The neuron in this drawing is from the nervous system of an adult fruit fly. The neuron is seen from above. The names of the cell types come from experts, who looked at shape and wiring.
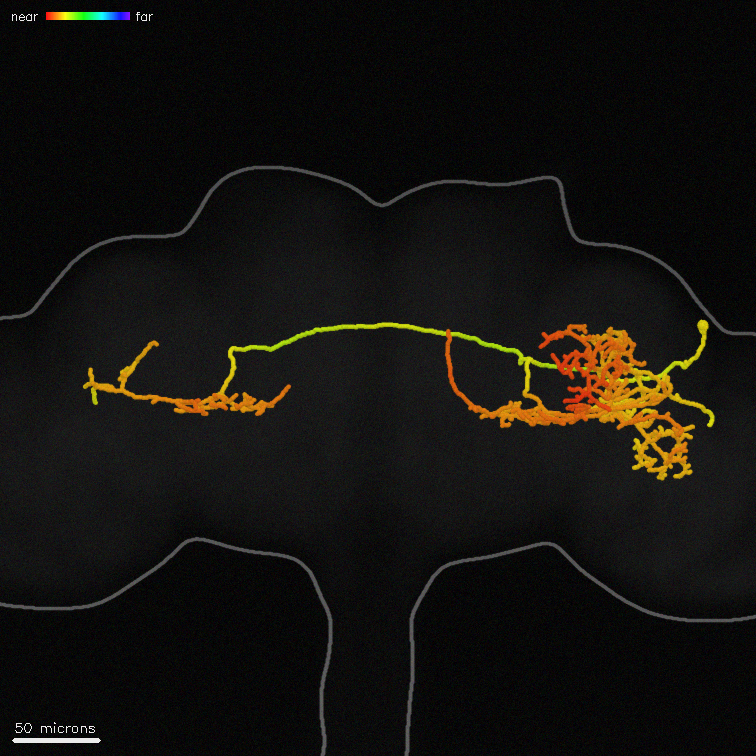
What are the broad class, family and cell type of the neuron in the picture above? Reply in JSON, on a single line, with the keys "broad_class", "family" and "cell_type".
{"broad_class": "central-brain intrinsic neuron", "family": "LHAD", "cell_type": "LHAD1k1"}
